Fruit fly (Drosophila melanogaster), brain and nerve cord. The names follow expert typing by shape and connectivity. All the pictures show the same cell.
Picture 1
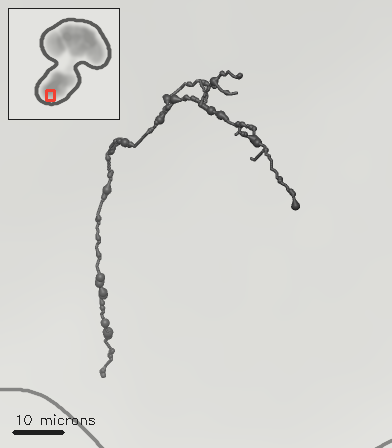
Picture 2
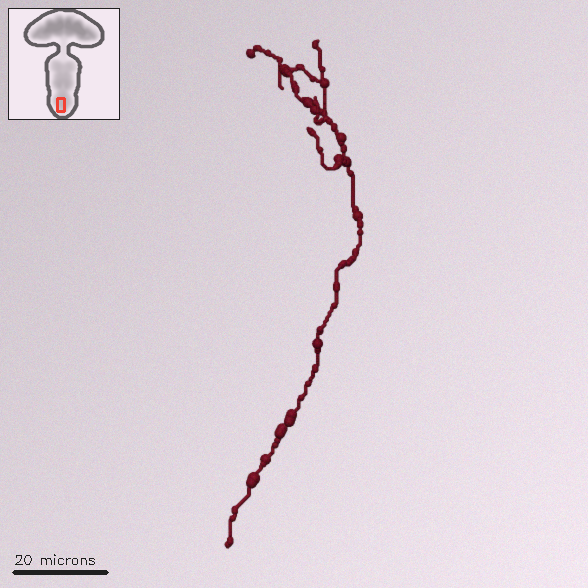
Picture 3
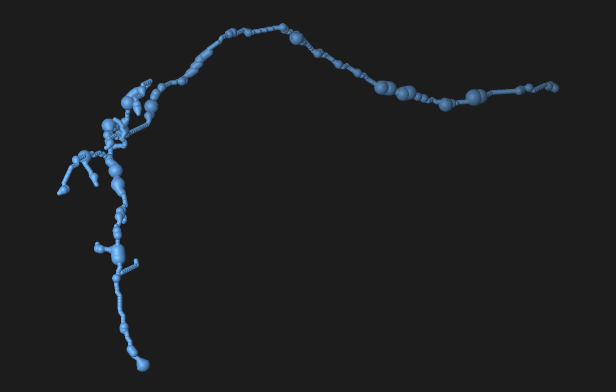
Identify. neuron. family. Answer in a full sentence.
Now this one: The family is class mechanosensory tactile.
